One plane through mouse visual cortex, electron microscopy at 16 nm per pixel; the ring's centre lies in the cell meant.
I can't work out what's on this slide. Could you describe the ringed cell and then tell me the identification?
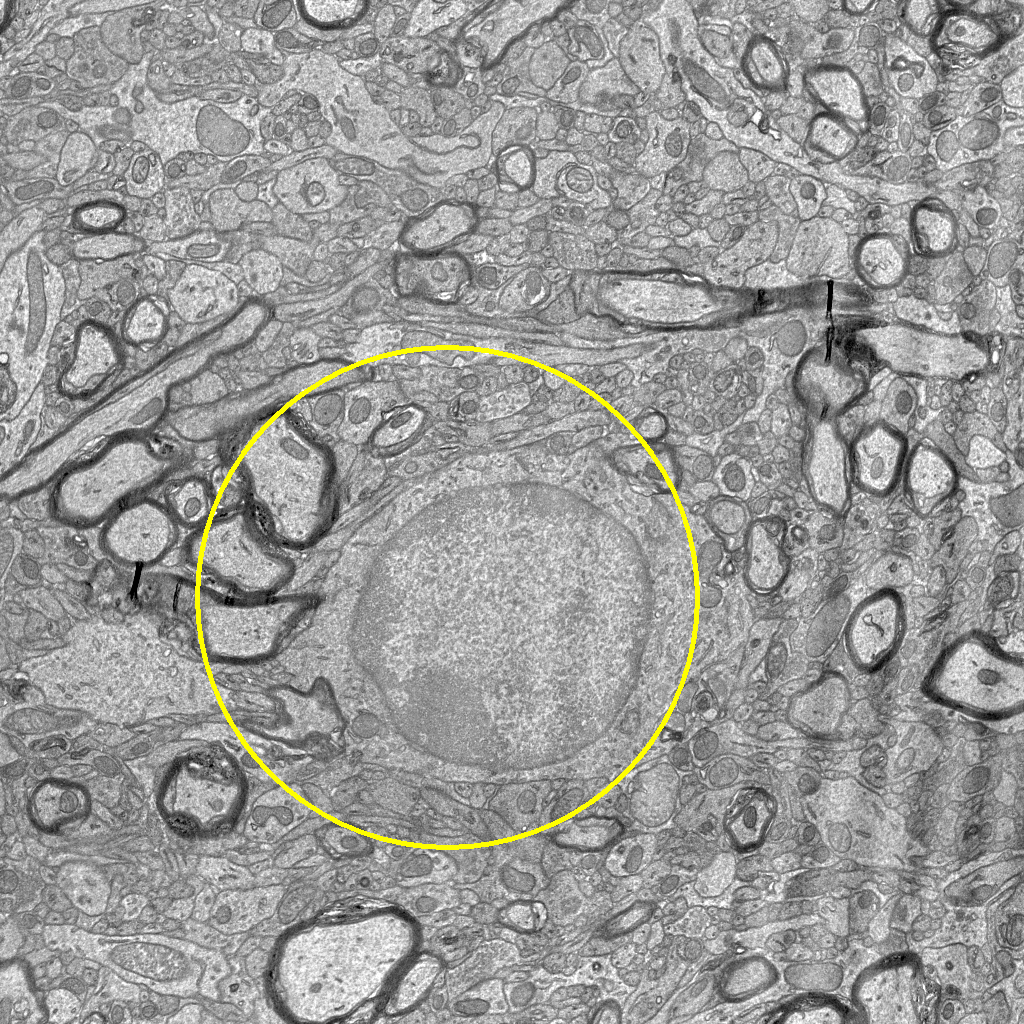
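Start with the round nucleus, seen whole inside the ring. Its outline is smooth, with no deep folds. Most chromatin is pale and finely granular, with no thick dense layer along the envelope. The cytoplasm shows no stacked rough endoplasmic reticulum. This is an oligodendrocyte.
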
